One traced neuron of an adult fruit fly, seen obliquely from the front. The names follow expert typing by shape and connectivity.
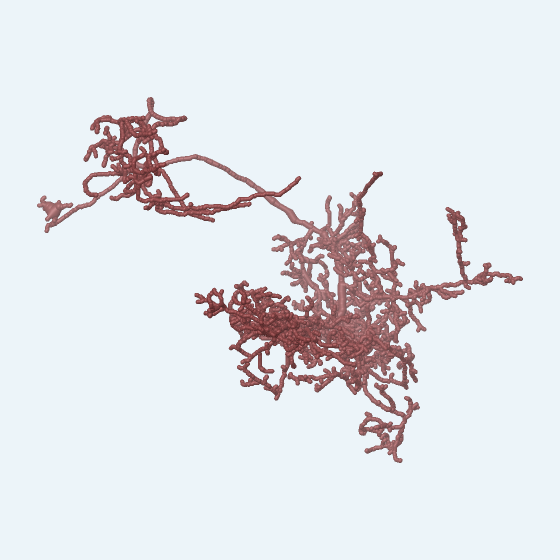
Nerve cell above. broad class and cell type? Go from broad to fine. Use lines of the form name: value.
broad class: central-brain intrinsic neuron
cell type: AOTU033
